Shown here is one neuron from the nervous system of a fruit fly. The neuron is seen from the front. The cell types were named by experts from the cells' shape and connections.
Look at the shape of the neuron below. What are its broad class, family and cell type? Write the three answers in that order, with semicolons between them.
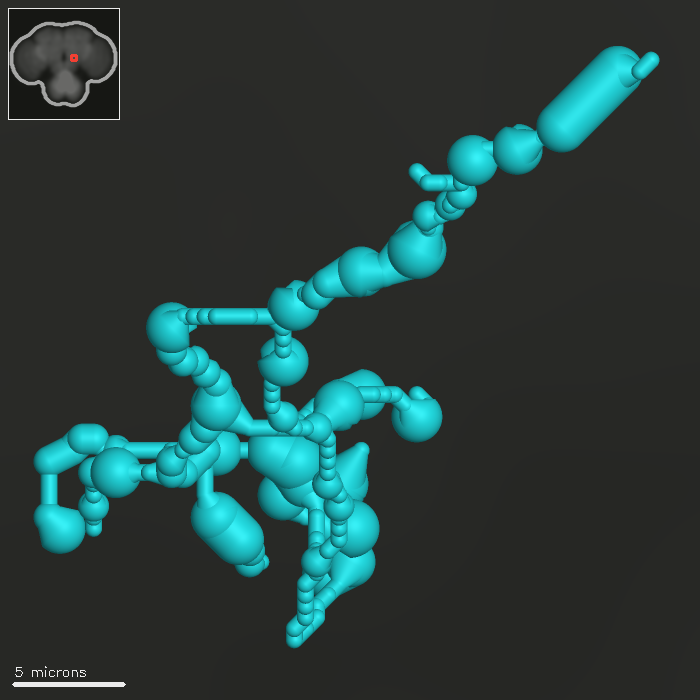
sensory neuron entering the brain; class olfactory; ORN_V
